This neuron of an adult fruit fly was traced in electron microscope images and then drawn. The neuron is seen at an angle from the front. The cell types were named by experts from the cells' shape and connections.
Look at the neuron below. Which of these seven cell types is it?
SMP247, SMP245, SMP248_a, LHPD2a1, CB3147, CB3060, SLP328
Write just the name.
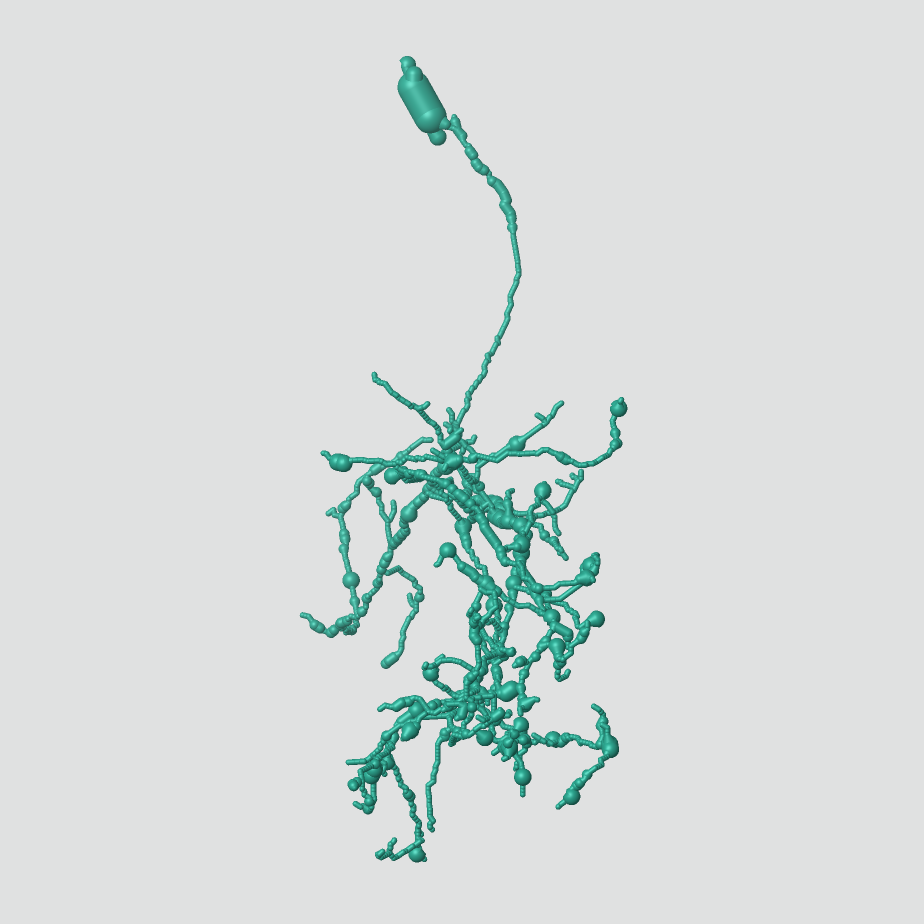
SMP247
